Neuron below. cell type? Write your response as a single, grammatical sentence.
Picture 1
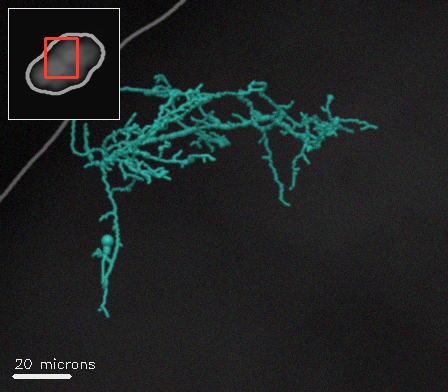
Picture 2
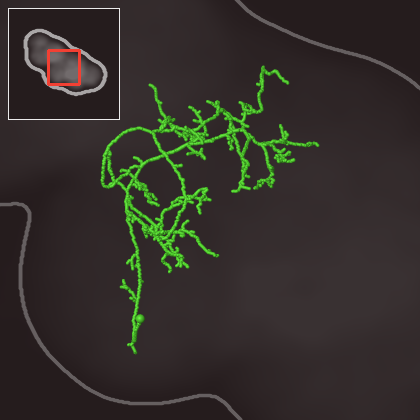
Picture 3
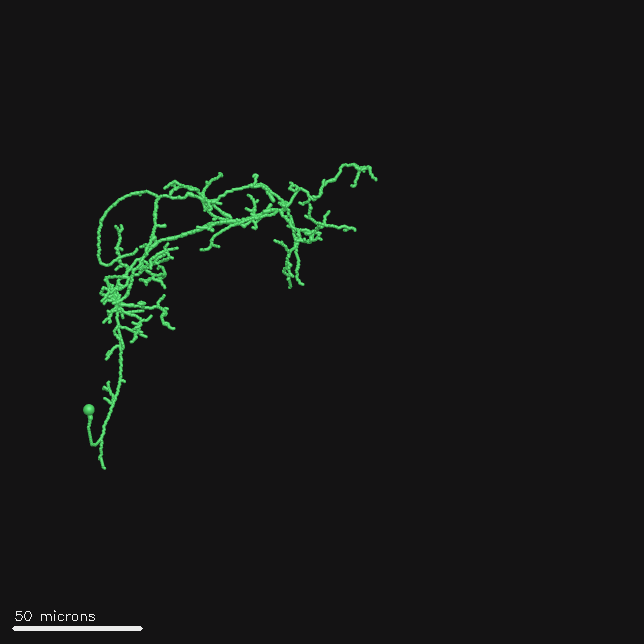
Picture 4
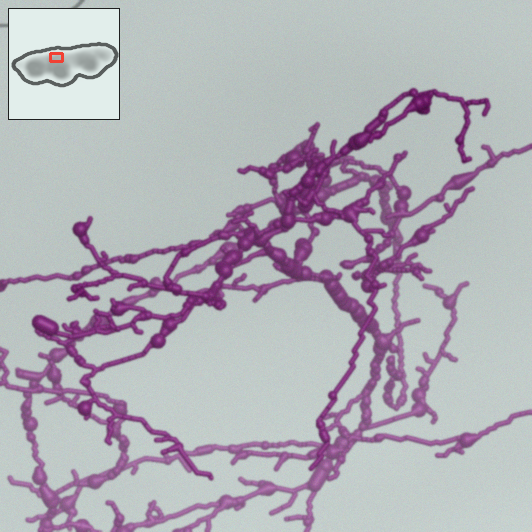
Within the cell type IN08A011 sits this neuron.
